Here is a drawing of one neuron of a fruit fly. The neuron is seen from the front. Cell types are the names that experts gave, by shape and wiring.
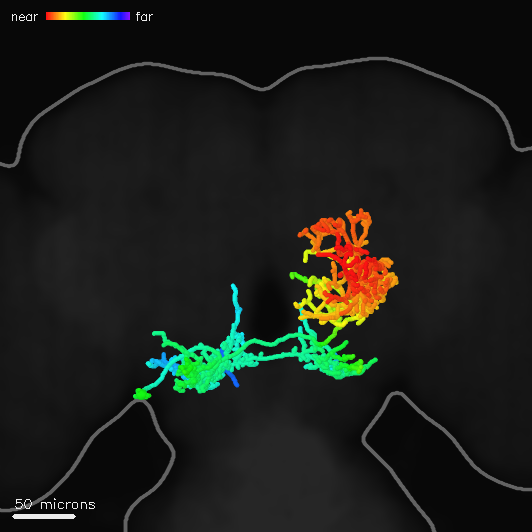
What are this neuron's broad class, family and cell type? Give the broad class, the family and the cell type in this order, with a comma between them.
central-brain intrinsic neuron, ALIN, ALIN5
